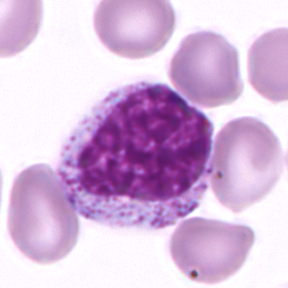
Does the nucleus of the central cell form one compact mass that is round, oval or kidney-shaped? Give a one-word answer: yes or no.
Yes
